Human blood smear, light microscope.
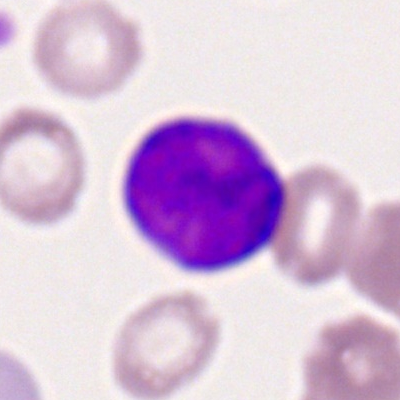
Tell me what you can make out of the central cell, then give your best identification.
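Almost the entire cell is filled by its nucleus, and no granules are visible anywhere in it. A red cell touches its right edge. The picture is slightly blurred. The cell is a myeloblast.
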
